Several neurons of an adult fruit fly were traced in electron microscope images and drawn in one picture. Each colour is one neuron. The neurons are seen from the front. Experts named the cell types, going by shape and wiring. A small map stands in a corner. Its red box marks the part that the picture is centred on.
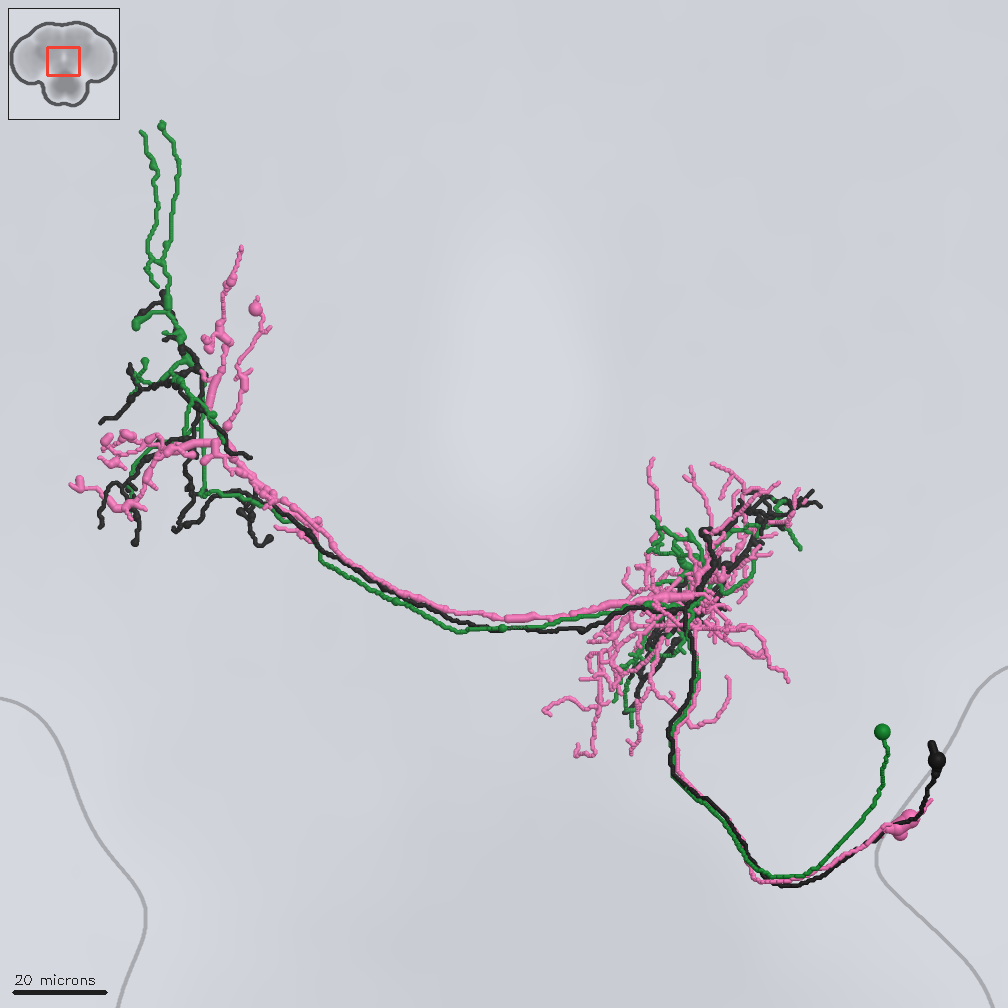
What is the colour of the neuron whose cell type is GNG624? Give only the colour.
black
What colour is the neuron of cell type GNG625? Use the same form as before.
green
